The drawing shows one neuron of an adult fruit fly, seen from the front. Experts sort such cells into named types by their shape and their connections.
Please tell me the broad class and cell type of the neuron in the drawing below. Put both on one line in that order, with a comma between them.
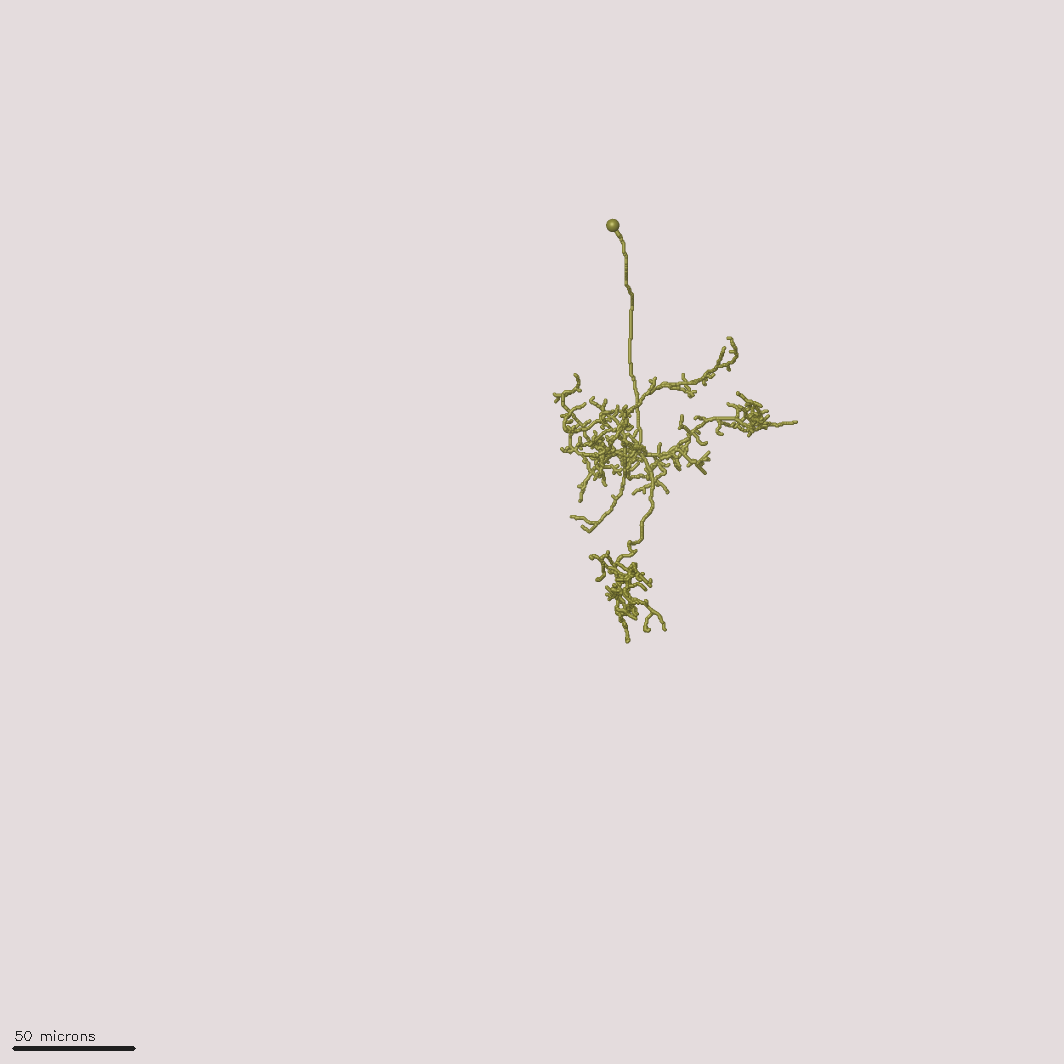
central-brain intrinsic neuron, IB031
